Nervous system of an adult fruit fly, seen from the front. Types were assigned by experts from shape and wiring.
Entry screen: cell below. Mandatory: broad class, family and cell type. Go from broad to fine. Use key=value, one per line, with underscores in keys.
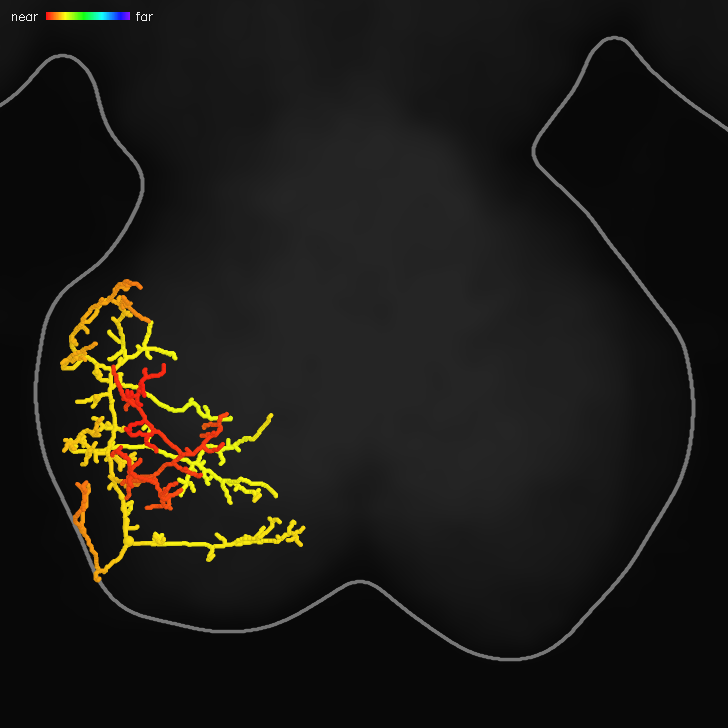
broad_class=nerve-cord intrinsic neuron
family=hemilineage 20A.22A
cell_type=IN20A.22A008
